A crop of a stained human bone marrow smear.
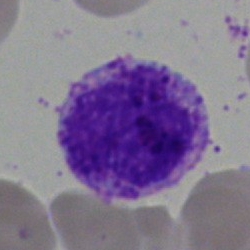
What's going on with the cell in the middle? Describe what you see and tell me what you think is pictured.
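Coarse dark purple granules pack this cell, and they lie over the nucleus so you can't trace its outline. The edge is paler than the centre, and the border looks bumpy with granules rather than smooth. It's a basophil.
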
